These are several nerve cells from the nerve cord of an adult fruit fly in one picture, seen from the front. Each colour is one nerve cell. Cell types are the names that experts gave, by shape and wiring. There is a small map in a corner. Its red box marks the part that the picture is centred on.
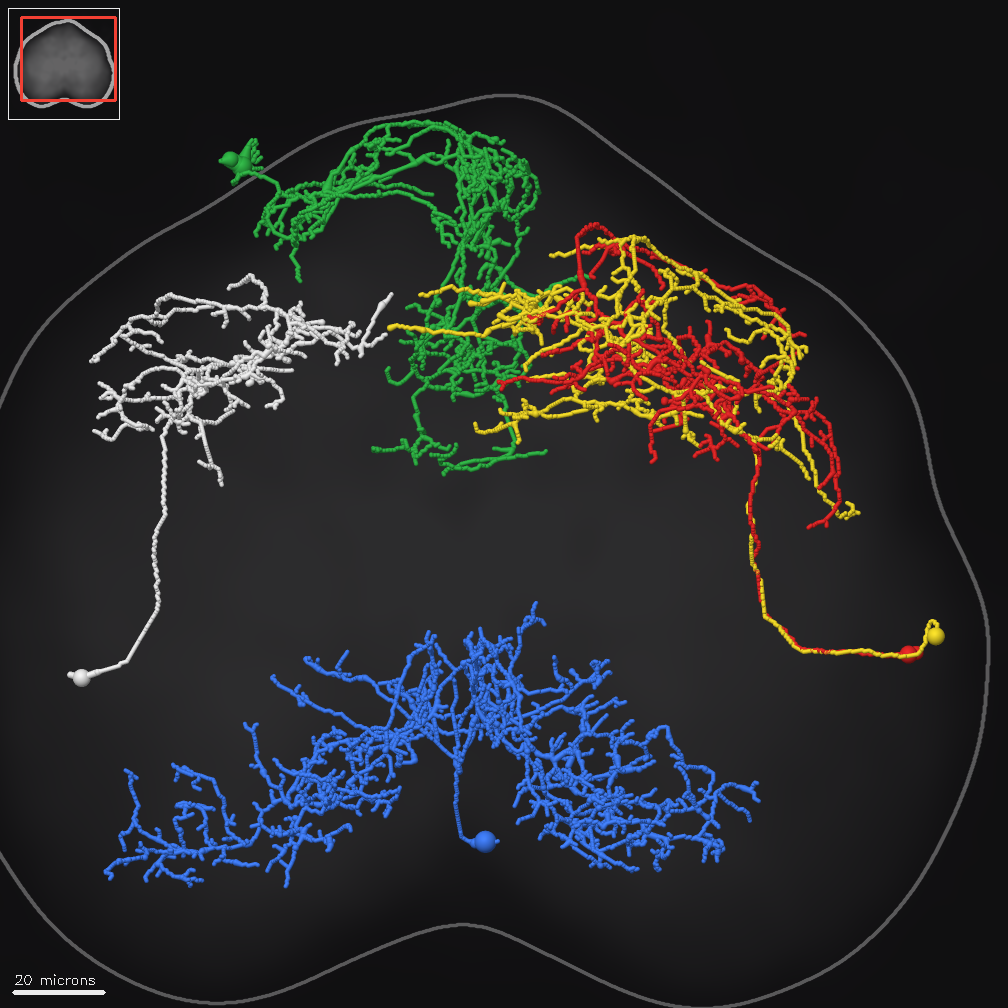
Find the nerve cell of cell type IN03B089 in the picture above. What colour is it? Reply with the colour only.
yellow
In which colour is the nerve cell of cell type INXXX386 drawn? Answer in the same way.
green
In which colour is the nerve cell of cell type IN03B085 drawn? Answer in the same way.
white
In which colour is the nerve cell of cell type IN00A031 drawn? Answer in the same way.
blue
